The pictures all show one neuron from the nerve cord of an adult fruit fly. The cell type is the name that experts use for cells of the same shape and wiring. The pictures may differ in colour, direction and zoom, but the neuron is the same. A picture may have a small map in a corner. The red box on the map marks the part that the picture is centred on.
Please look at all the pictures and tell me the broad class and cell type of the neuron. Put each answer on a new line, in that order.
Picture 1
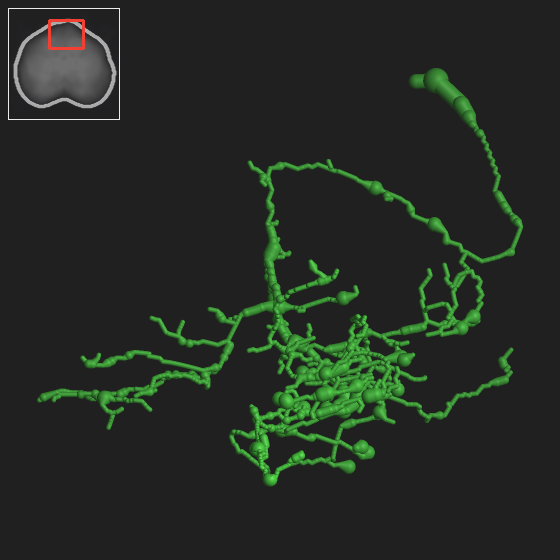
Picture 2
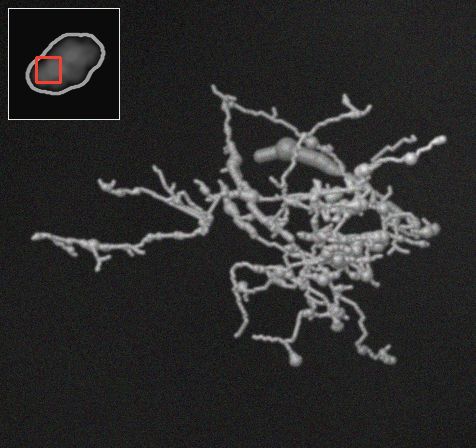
nerve-cord intrinsic neuron
INXXX440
